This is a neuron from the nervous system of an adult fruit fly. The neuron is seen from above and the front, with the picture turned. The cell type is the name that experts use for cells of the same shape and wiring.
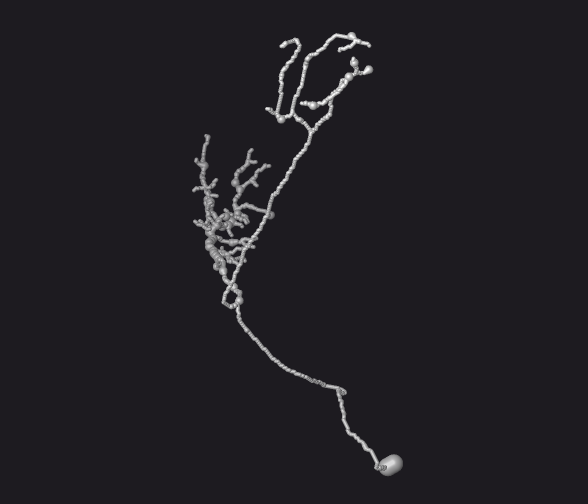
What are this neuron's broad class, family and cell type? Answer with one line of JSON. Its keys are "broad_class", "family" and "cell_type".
{"broad_class": "visual projection neuron", "family": "hemilineage VPNp2", "cell_type": "LC18"}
